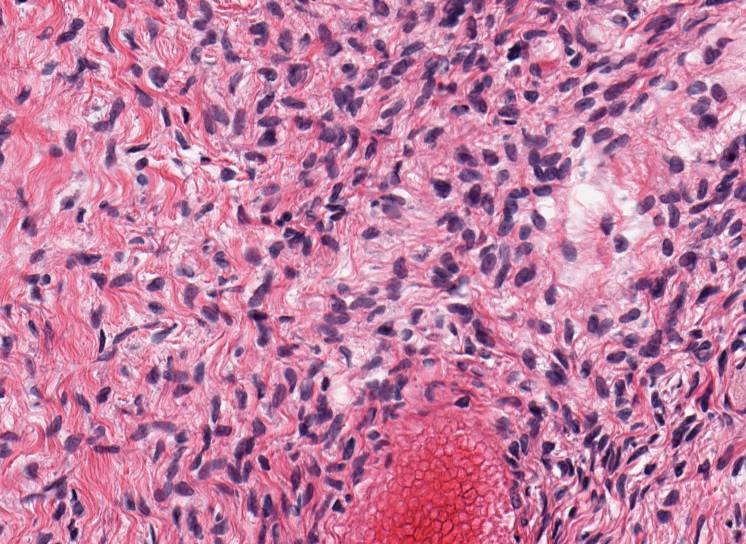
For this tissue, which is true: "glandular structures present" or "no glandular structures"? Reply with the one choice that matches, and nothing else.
No glandular structures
